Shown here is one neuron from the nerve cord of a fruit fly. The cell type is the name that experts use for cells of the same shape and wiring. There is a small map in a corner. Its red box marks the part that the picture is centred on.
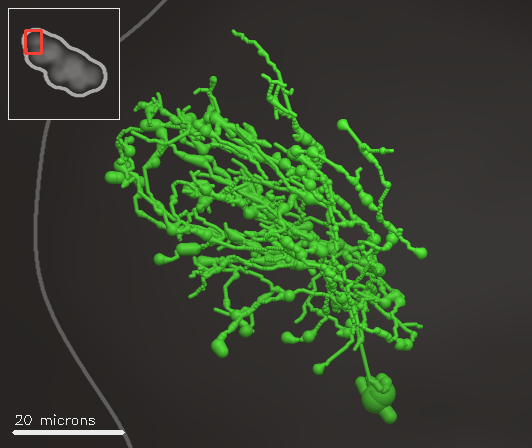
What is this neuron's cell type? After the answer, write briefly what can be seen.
Its cell type is INXXX345. Its broad class is nerve-cord intrinsic neuron. By the scale bar it is about 70 microns tall in this view. The picture shows dozens of branch ends.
